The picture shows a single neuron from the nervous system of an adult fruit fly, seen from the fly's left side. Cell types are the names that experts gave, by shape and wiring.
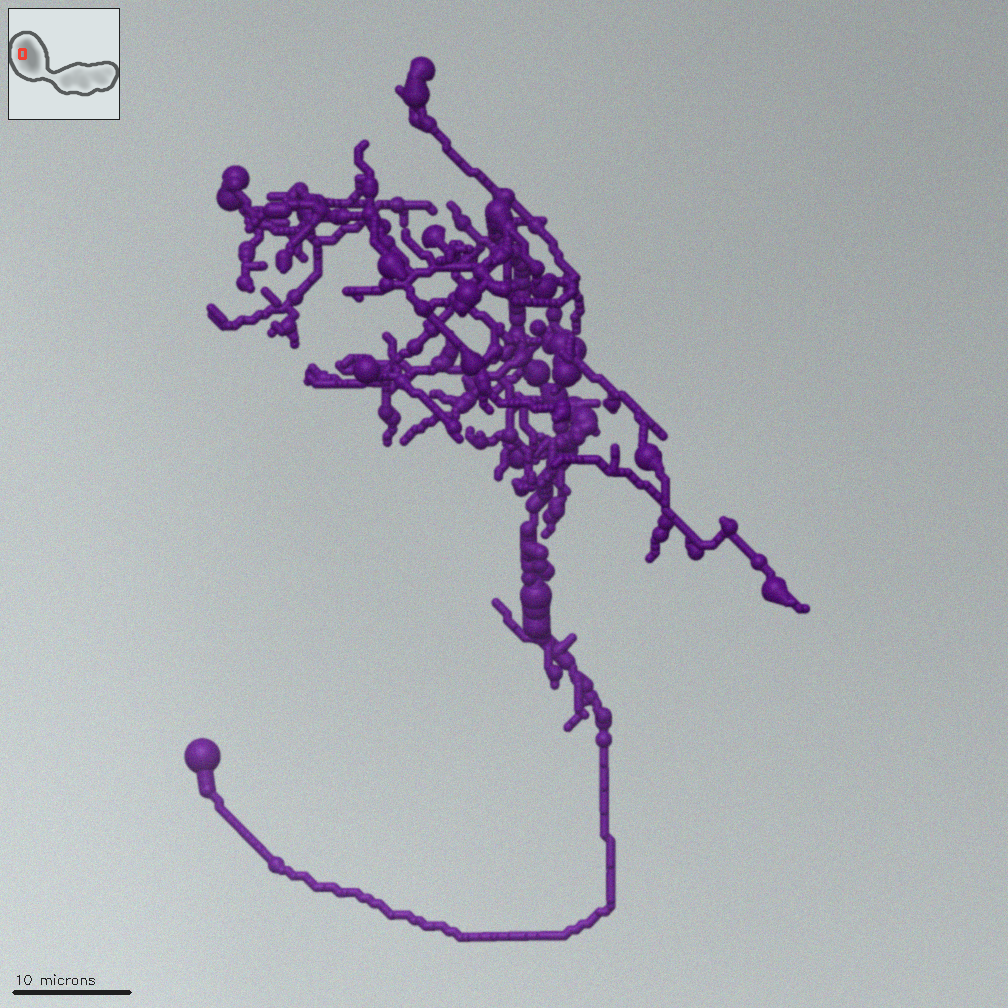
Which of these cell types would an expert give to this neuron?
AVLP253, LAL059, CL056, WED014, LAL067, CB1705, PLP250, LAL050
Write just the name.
CB1705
